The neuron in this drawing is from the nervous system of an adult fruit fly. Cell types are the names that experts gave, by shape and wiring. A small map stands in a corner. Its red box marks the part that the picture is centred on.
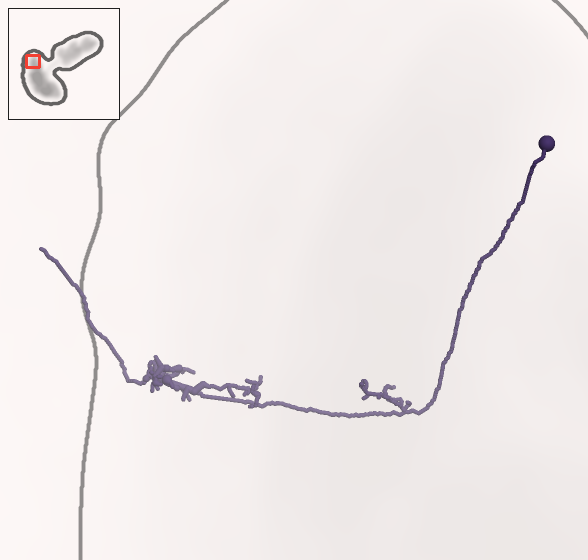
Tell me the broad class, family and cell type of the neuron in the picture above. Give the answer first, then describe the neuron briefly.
This is an optic-lobe intrinsic neuron. Its family is C. Its cell type is C3. It is in the brain and does not reach the nerve cord. Its cell body lies at the upper right of the picture.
